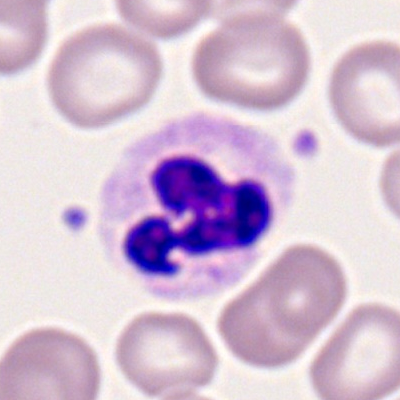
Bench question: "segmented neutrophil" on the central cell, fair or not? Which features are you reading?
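Yes, segmented neutrophil fits this cell, and eosinophil does not. First check, the granules: the cytoplasm holds fine, faint pinkish-lilac granules.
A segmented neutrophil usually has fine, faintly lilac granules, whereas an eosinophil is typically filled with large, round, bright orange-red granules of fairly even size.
The granules here therefore speak for segmented neutrophil and against eosinophil. Second check, the nucleus: the chromatin is dark purple and coarsely clumped, with no nucleoli seen.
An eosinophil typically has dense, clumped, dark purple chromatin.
So the chromatin does not weigh against eosinophil. Last, the cytoplasm is abundant and pale pink-lilac, and the outline roughly round with a slightly ragged edge.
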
